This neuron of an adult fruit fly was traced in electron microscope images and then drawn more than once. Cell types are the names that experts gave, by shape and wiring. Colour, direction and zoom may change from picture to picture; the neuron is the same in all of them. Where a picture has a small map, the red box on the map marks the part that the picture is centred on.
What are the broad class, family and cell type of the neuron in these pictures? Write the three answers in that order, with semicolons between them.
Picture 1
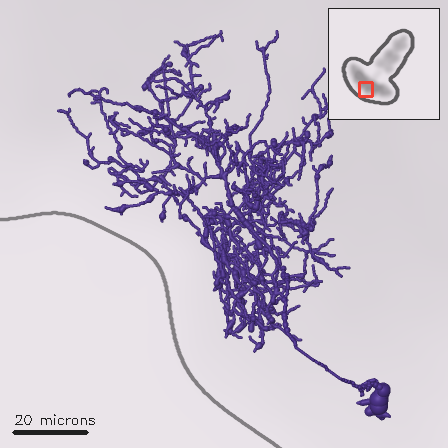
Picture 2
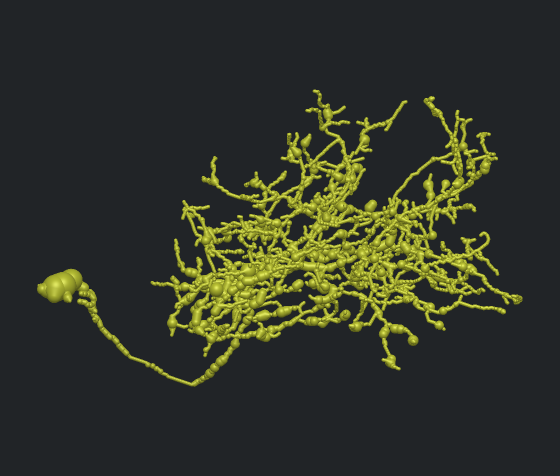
central-brain intrinsic neuron; hemilineage TRdm; GNG051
